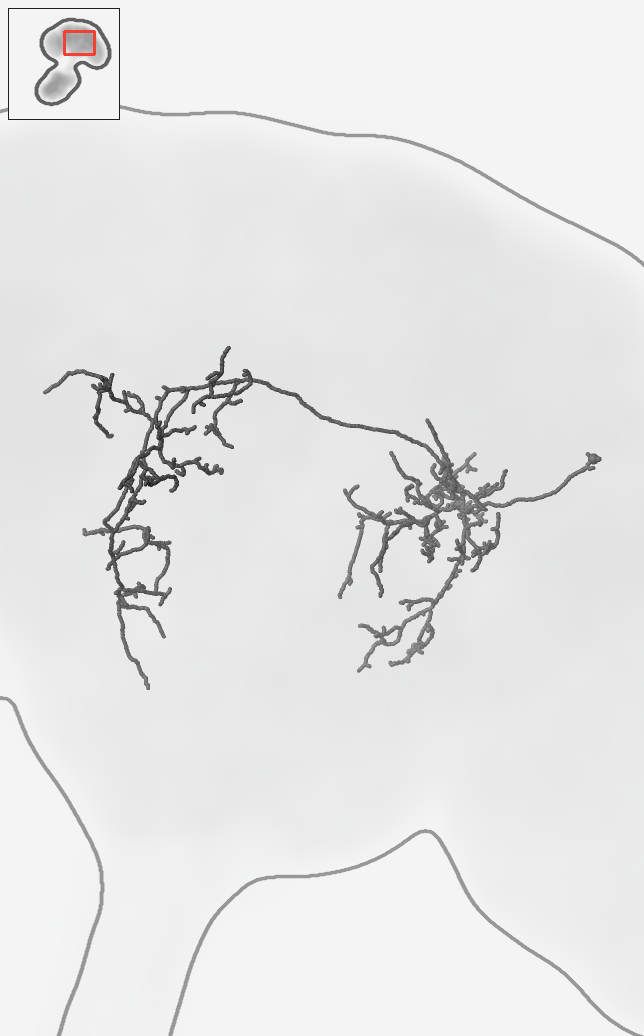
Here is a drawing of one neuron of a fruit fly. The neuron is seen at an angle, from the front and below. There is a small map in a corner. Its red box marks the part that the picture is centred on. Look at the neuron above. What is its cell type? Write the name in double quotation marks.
"LAL117"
